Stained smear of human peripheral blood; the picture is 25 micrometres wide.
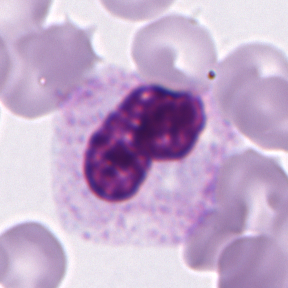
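Segmented neutrophil. Note the nucleus, about 12 by 7 micrometres, with two lobes lying along a line from lower left to upper right and joined by a broad band rather than a thin thread. Abundant pale cytoplasm surrounds it, widest on the lower right, with fine pinkish-violet granules scattered throughout.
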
